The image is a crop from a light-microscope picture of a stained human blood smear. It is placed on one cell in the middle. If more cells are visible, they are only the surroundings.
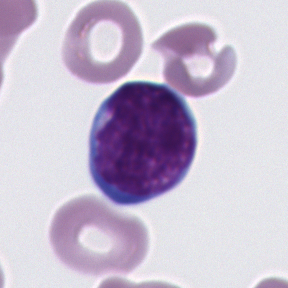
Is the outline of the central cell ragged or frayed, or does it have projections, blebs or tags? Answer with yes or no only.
No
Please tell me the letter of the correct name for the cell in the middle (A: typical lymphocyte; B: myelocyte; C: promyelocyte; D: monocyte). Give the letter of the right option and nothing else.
A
